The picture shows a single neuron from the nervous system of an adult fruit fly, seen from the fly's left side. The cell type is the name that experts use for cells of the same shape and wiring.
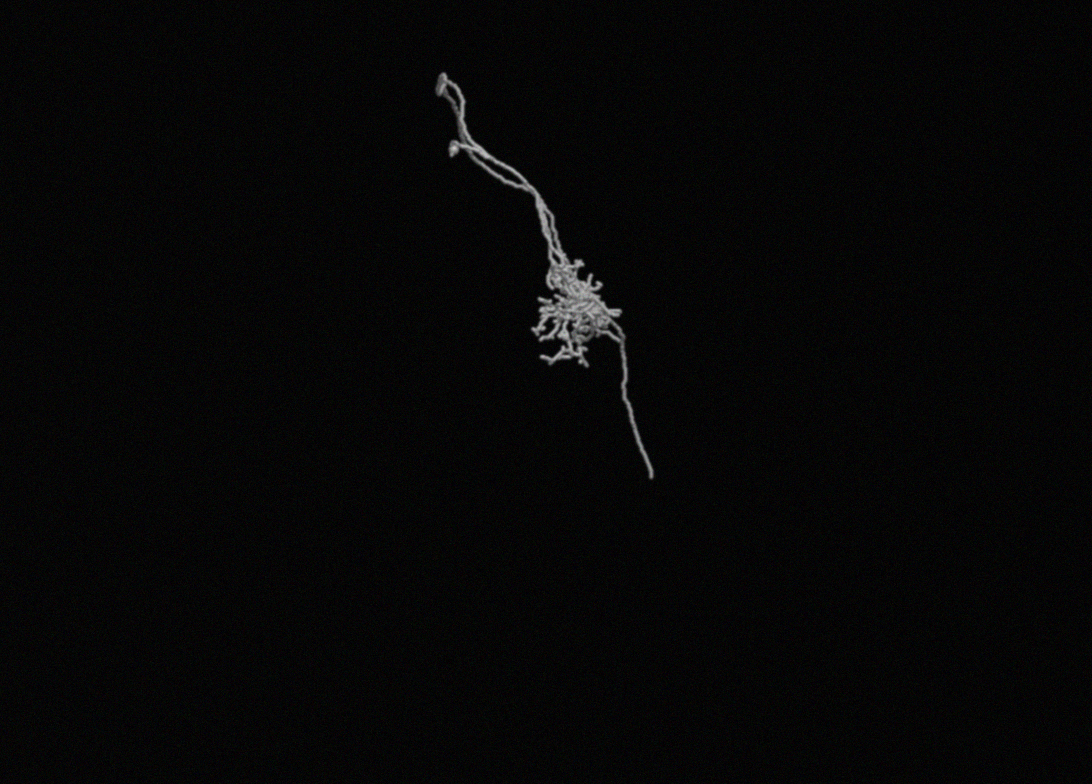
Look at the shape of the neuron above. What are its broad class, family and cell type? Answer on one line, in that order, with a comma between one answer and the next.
central-brain intrinsic neuron, hemilineage VLPd&p1_dorsal, PVLP008_a1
